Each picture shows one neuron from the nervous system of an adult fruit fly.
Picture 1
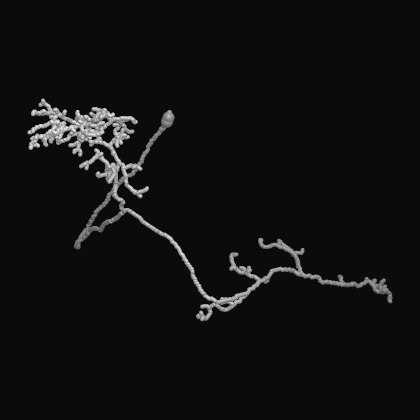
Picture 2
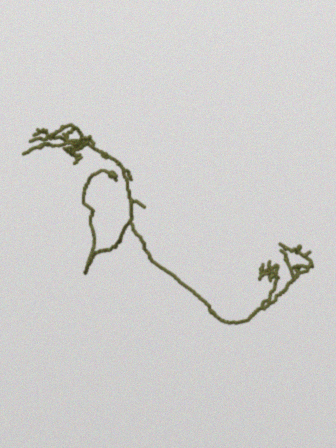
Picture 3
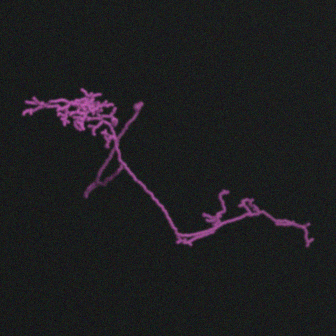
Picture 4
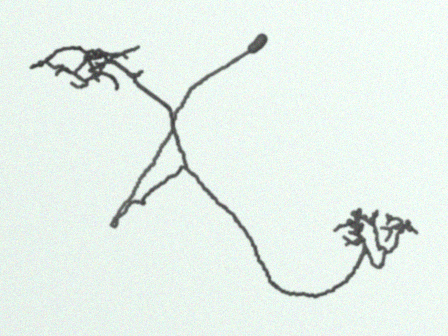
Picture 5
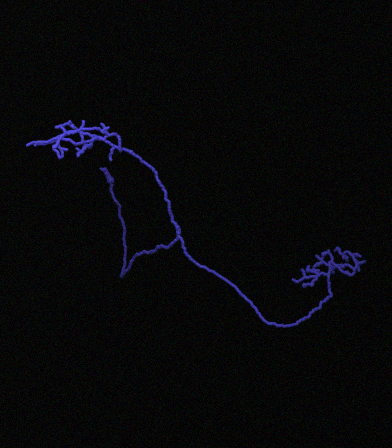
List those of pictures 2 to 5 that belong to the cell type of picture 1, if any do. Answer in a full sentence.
Picture 3 is of the same cell type.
